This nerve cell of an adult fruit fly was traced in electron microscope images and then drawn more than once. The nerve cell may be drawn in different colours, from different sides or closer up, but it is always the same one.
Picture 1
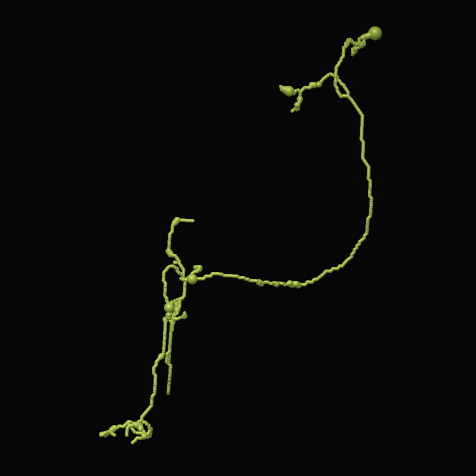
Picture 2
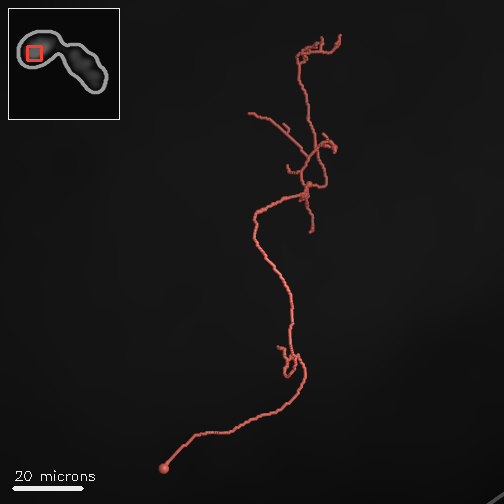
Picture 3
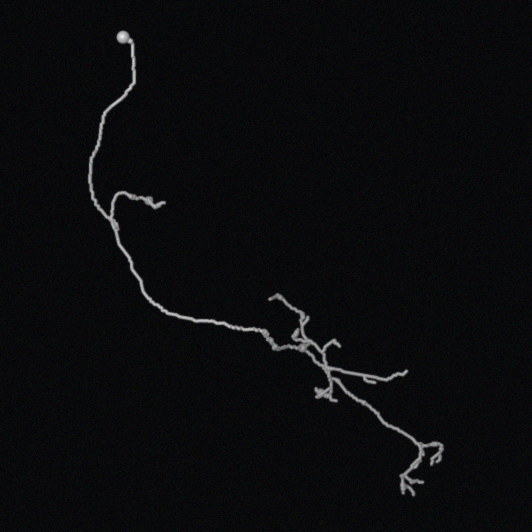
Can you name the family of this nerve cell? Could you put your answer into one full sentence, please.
Family membership for the nerve cell is class CX.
